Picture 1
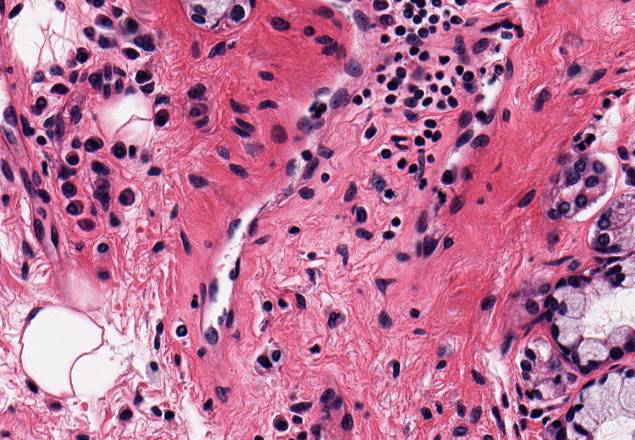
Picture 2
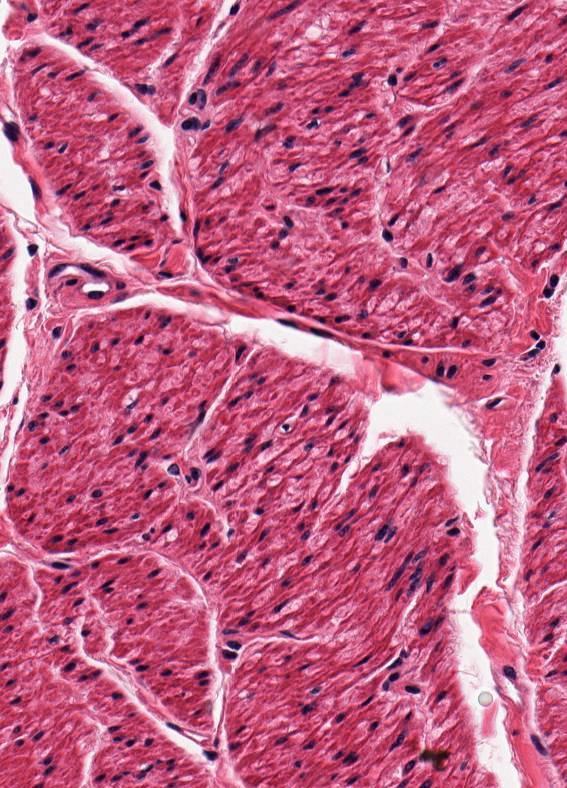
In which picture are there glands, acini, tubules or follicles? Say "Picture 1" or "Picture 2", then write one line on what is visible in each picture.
Picture 1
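What picture 1 shows: Glands whose cells have pale, bubbly cytoplasm lie at the lower right edge.
What picture 2 shows: No epithelium or glands are present anywhere in the field.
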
